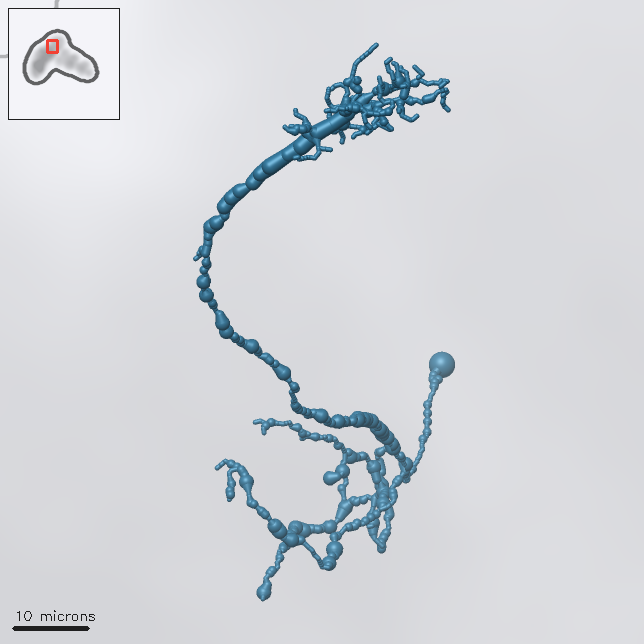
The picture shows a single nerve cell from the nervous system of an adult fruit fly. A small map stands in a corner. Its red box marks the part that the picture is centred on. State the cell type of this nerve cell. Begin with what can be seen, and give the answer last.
By the scale bar it is about 75 microns tall in this view. As drawn here it is taller than it is wide. This is a visual projection neuron. The cell type is LC12.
